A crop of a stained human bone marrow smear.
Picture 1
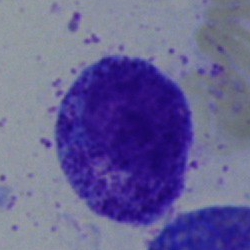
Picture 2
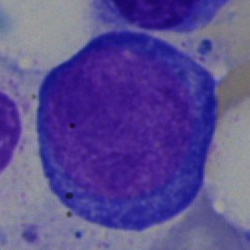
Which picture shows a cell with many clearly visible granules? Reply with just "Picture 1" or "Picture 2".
Picture 1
